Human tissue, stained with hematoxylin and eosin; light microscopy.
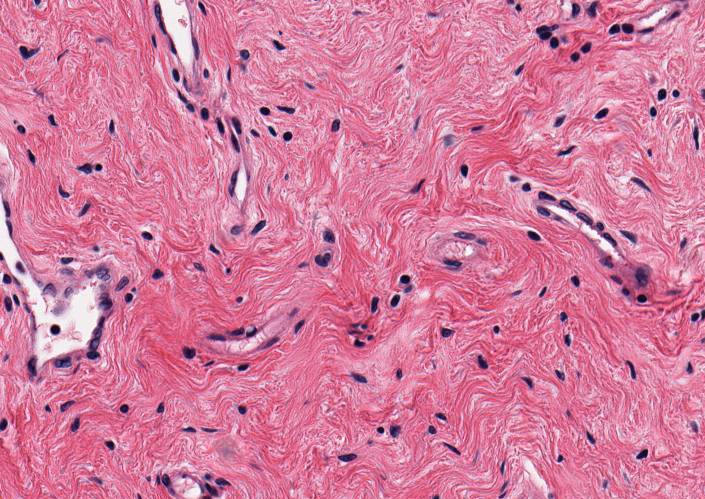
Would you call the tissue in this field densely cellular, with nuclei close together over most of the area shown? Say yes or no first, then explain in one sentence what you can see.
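No. The cells are sparse, with small dark oval to spindle-shaped nuclei scattered singly between the collagen fibres.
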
